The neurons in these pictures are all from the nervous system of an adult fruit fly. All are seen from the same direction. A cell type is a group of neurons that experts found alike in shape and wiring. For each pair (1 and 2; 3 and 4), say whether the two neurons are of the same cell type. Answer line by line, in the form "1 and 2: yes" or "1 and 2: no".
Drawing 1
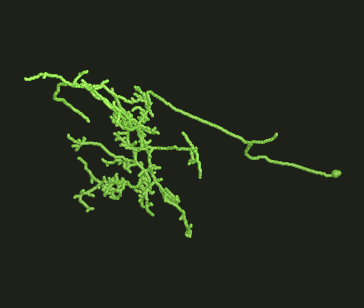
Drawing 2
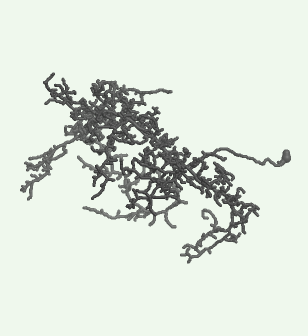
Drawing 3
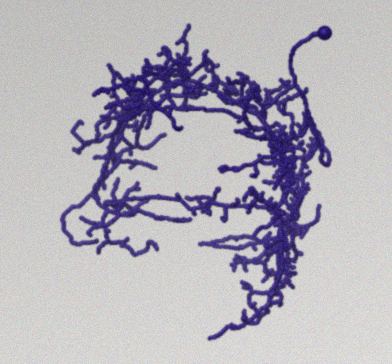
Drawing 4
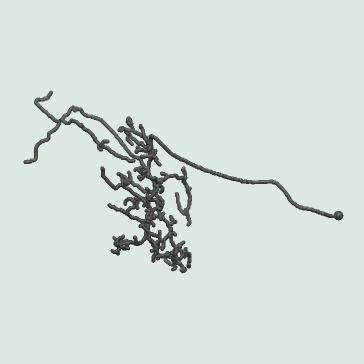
1 and 2: no
3 and 4: no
